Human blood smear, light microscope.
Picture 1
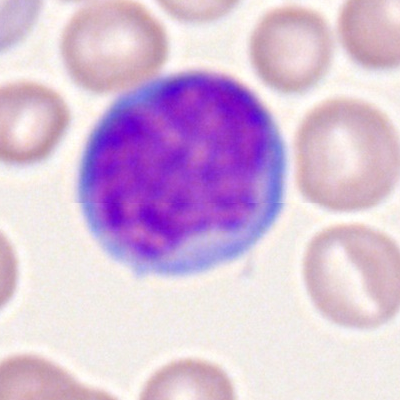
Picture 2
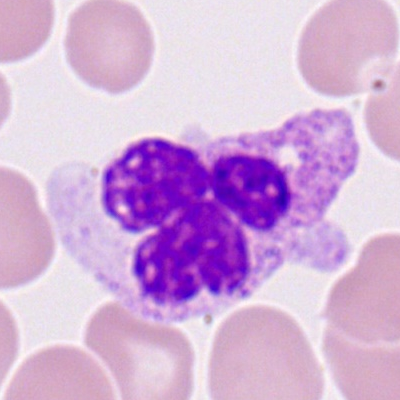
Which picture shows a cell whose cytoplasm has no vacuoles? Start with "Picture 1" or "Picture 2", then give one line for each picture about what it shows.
Picture 1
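What picture 1 shows: No vacuoles are seen in the cytoplasm.
What picture 2 shows: One small clear vacuole lies in the upper right cytoplasm.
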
